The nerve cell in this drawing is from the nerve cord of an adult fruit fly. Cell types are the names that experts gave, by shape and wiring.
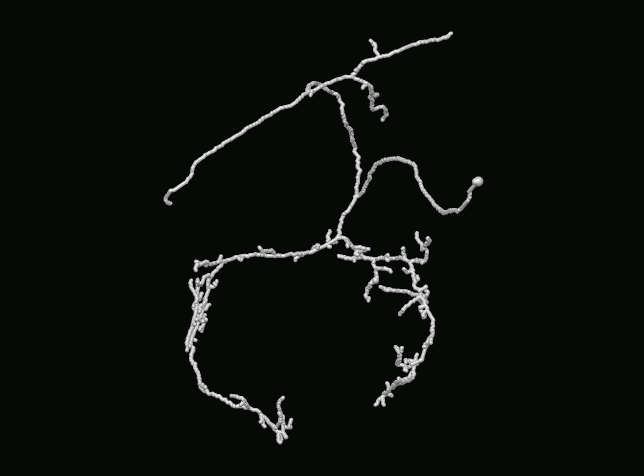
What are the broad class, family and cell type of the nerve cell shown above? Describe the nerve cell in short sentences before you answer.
Dozens of branch ends can be seen. As drawn here it is taller than it is wide. It is a nerve-cord intrinsic neuron. Its family is hemilineage 23B. It is of cell type IN23B072.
